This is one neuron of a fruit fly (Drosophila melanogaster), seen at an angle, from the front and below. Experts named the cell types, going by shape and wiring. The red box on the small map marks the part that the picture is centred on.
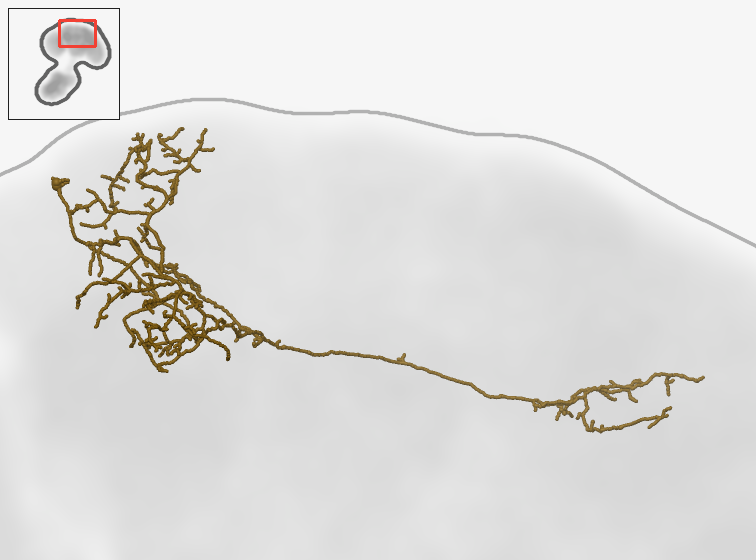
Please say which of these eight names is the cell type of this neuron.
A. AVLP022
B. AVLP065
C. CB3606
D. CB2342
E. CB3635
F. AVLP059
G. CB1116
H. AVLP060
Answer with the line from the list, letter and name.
B. AVLP065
